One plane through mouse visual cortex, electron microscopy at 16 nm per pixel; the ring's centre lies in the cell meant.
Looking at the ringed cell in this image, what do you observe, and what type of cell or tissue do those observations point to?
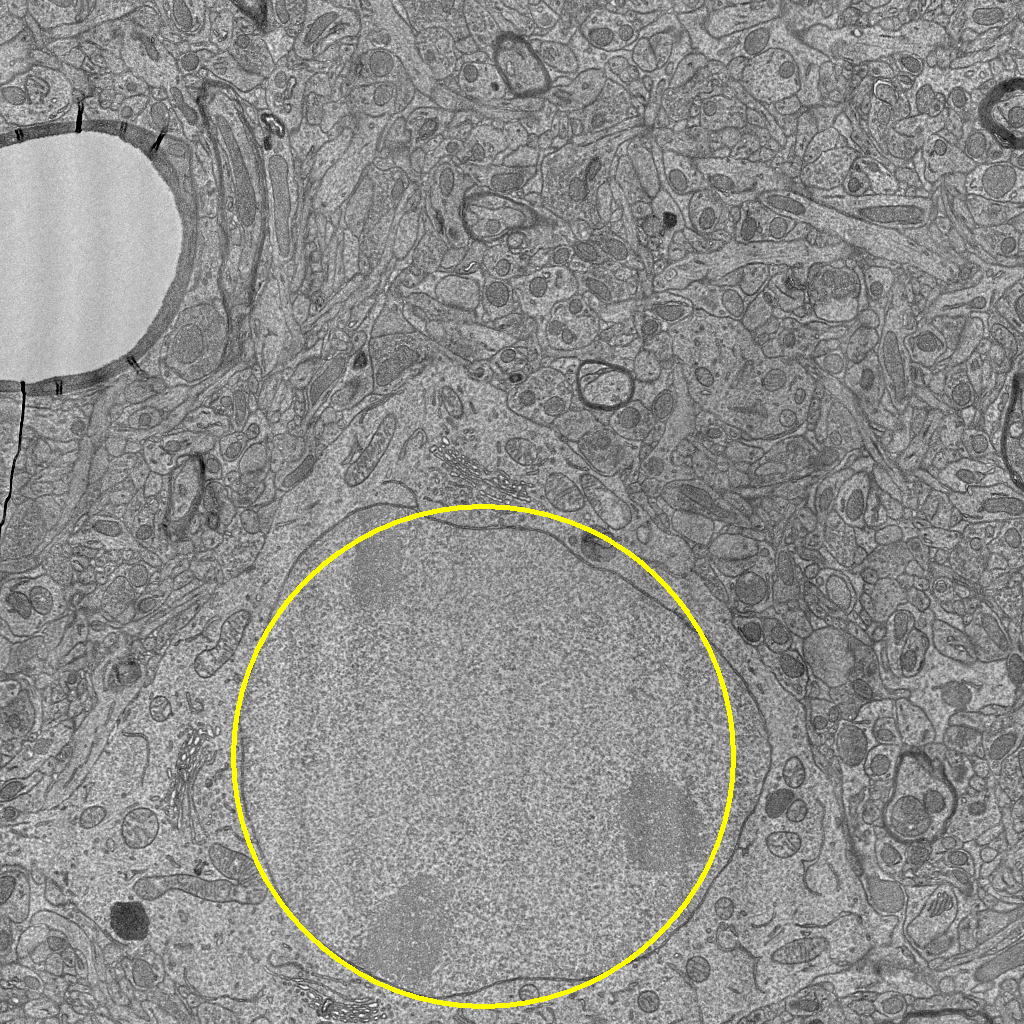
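First, the nucleus: round, smoothly outlined, and lying wholly within the picture. Second, its envelope runs evenly around it, with no deep folds or indentations. Third, no dense band of chromatin lines the inner side of the envelope. Fourth, no sharply bounded dark nucleolus is visible in this plane. The ringed cell is an excitatory neuron.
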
